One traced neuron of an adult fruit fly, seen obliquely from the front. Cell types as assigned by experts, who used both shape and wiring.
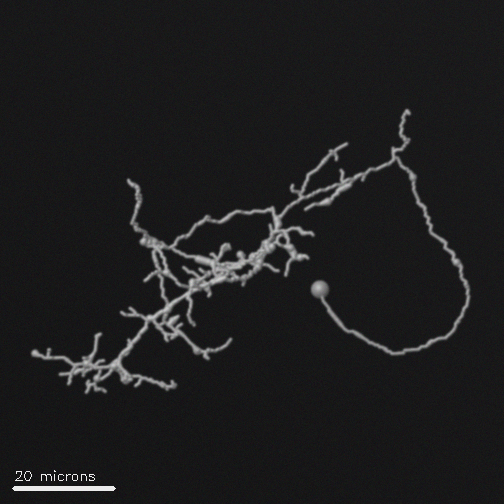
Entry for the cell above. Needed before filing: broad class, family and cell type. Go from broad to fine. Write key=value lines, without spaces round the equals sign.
broad_class=nerve-cord intrinsic neuron
family=hemilineage 20A.22A
cell_type=IN20A.22A089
